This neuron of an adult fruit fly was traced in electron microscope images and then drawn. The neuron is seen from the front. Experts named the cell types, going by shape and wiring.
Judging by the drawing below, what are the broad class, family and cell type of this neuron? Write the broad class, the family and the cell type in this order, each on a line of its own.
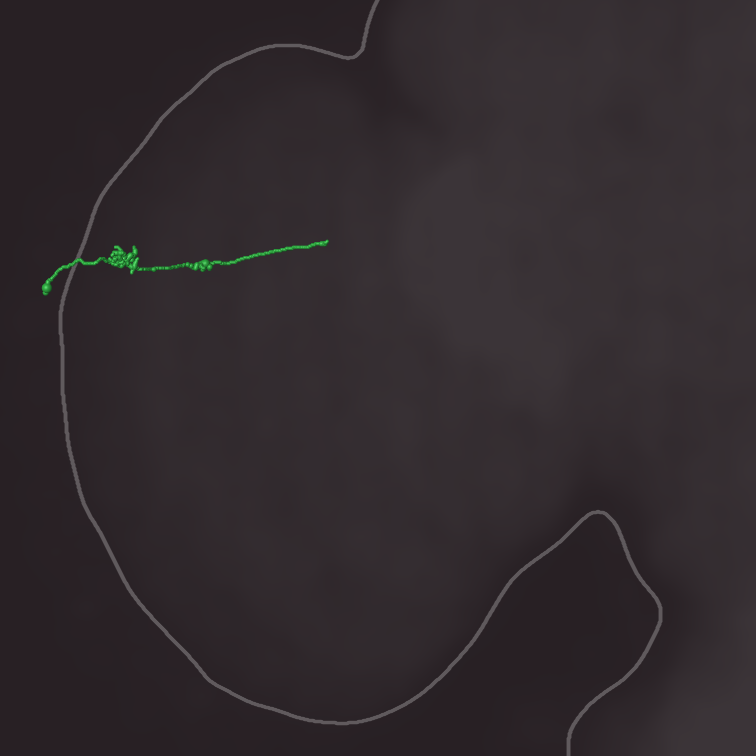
optic-lobe intrinsic neuron
Tm
Tm1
